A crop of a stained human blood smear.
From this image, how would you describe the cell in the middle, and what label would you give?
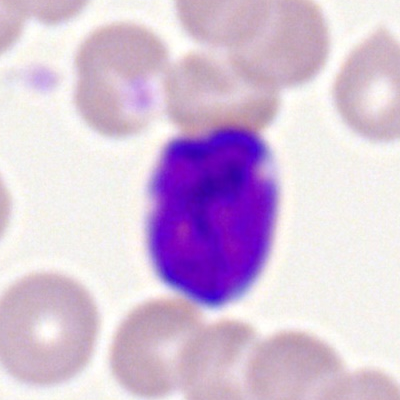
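The nucleus occupies nearly the whole cell, leaving hardly any cytoplasm visible around it. Neither distinct granules nor vacuoles can be seen anywhere in the cell. This is a myeloblast.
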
